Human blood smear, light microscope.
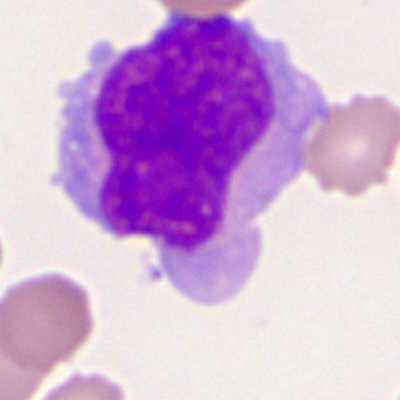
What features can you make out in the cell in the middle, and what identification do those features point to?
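First, the nucleus: narrowed near its middle, with a two-lobed, figure-of-eight look. Next, the chromatin: deep purple, with small paler spots scattered through it. Then the cytoplasm: pale greyish-lilac. Last, the edge: small blebs project on the left. Result: a monocyte.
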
